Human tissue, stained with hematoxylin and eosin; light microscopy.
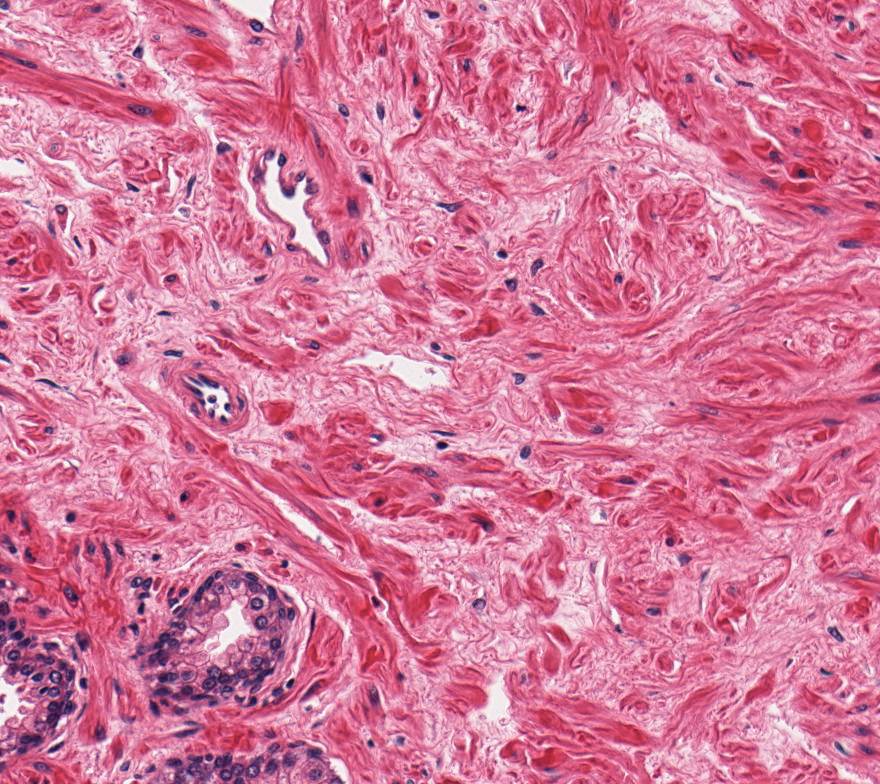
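Prostate, haematoxylin and eosin. Most of the field is stroma of smooth muscle bundles interlacing in many directions; glands appear only in the lower-left corner. The muscle cells have deep pink cytoplasm and elongated nuclei, with bundles cut both lengthwise and across. Paler pink, loosely fibrillary collagen with few nuclei lies between the bundles.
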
